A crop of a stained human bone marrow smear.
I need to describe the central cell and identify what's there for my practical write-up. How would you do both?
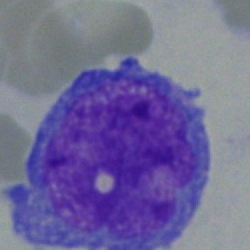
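Look at the edge first: it's irregular, with small bumps and projections along the top and the lower left. Around the nucleus there's just a thin rim of deep blue cytoplasm, and you won't find any granules in it. There's also a single small round clear spot in the lower centre of the nucleus. So that one's a blast.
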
